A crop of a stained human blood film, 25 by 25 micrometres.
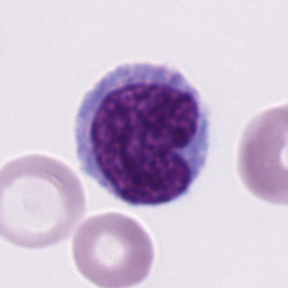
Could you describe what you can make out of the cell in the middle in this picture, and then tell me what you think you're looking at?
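A notch cuts into the right side of the nucleus of the central cell. Its chromatin is dark purple and coarsely clumped, and no nucleoli are visible. The cytoplasm shows no distinct granules. This cell is a monocyte.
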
